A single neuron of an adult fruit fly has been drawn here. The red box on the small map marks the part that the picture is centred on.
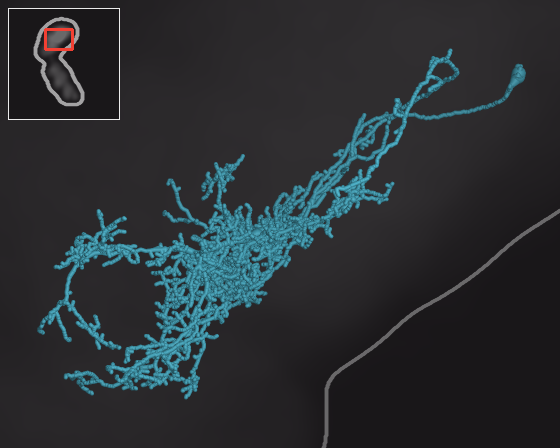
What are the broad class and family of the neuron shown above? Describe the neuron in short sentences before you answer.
The cell body is at the upper right of the picture. In this view it is wider than it is tall. This is a central-brain intrinsic neuron. Its family is hemilineage SMPp&v1_posterior.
